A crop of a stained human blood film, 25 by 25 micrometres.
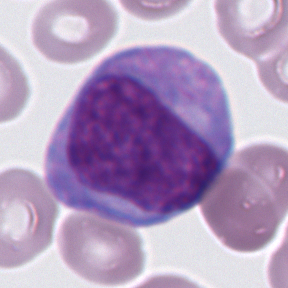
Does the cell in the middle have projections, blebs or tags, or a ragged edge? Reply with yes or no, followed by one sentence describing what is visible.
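No. The cell's outline is smooth and roughly rounded.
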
